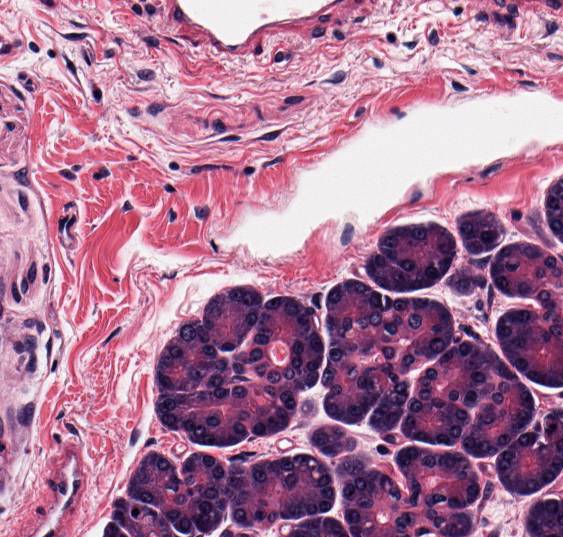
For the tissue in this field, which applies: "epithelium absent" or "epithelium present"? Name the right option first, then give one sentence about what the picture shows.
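Epithelium present. The acinar cells are pyramidal and arranged in rounded clusters around very small central lumens.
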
